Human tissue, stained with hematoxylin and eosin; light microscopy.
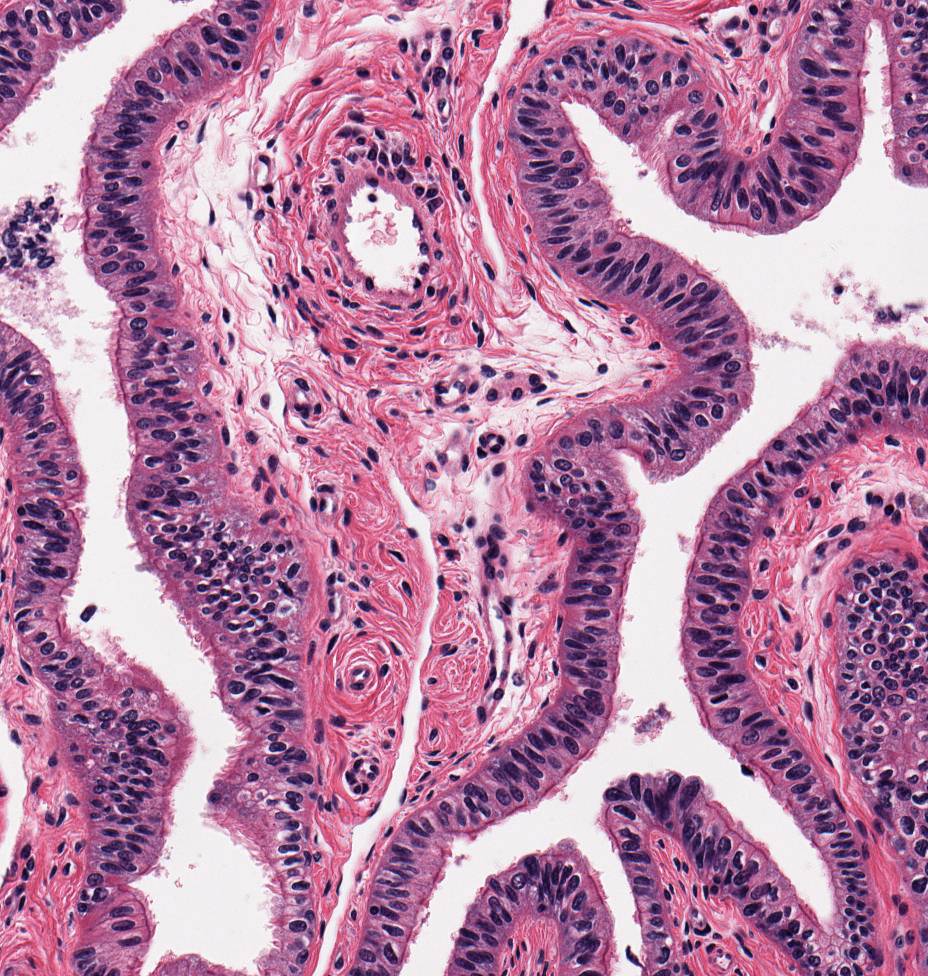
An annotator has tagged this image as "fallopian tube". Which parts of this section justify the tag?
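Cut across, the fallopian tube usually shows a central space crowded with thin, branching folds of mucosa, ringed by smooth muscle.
Point one fits: the field is built of branching, folded stromal cores covered by epithelium and separated by white spaces, much as such folds would appear.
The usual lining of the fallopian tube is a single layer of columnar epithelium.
Point two fits as well: every fold is lined by tall columnar epithelial cells. Their nuclei are crowded and elongated, lying with their long axes perpendicular to the surface. Finally, the stroma of the cores consists of wavy, pink collagen fibres.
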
